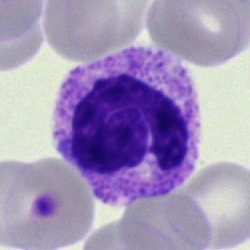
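Segmented neutrophil, the central cell in a stained bone marrow smear. Its nucleus is indented, curving around a paler area toward the lower right of the cell. The chromatin is dark purple and clumped, and no nucleoli are visible in the nucleus. The cell surface has no projections.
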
